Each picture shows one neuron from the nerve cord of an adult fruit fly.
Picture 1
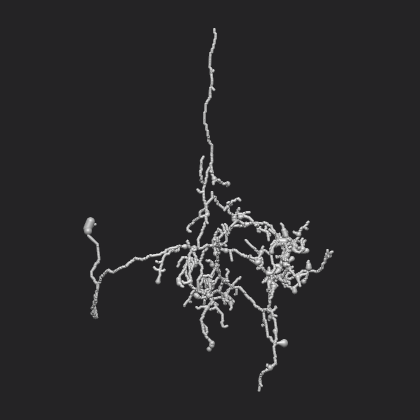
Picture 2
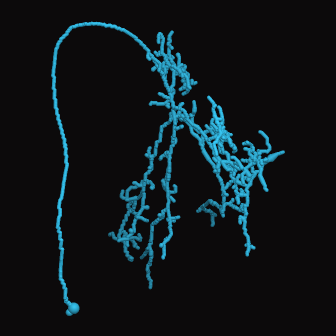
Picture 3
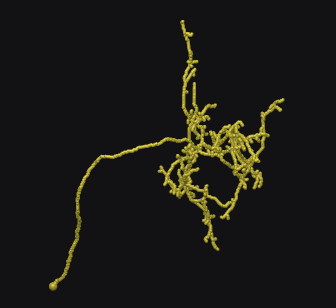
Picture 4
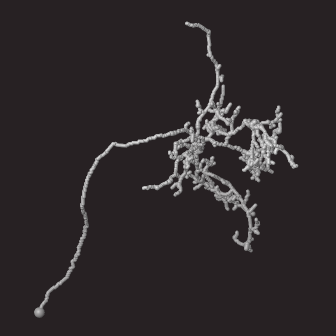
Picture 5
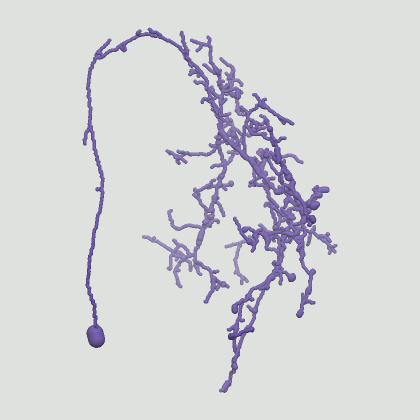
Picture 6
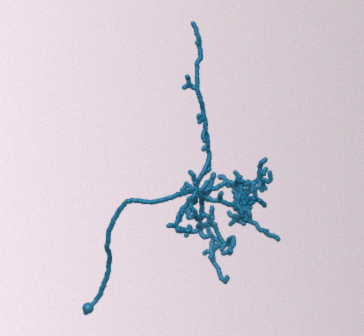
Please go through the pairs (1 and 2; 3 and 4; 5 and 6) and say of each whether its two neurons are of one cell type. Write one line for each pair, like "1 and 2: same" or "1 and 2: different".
1 and 2: different
3 and 4: same
5 and 6: different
